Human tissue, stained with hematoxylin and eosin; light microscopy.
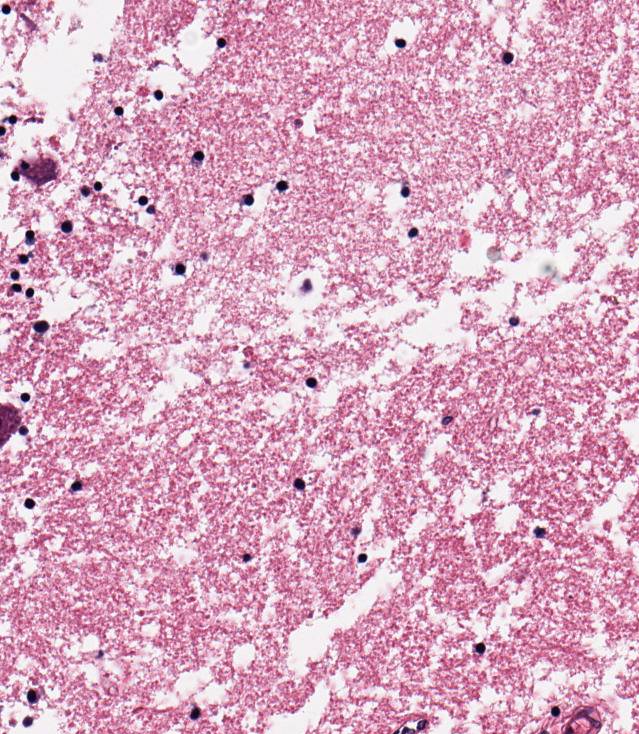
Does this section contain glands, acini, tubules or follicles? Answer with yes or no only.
No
